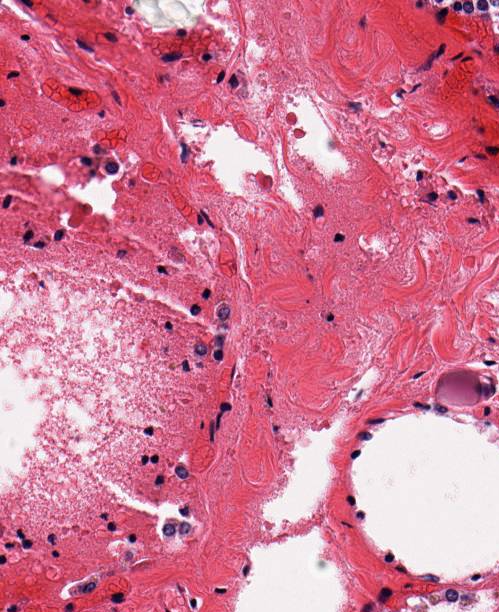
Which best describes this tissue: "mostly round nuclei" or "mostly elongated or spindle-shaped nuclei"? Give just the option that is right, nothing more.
Mostly round nuclei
